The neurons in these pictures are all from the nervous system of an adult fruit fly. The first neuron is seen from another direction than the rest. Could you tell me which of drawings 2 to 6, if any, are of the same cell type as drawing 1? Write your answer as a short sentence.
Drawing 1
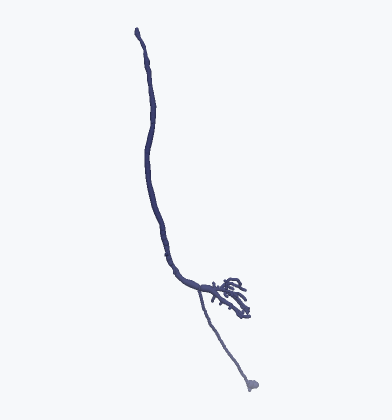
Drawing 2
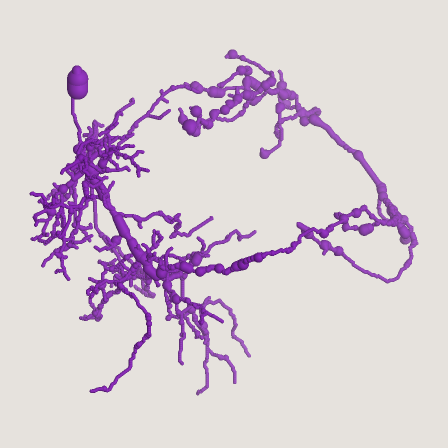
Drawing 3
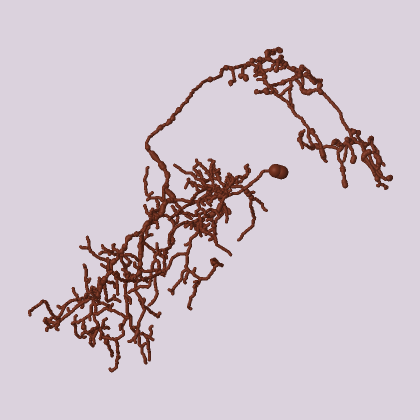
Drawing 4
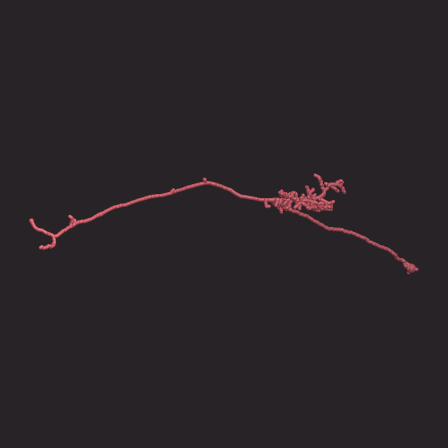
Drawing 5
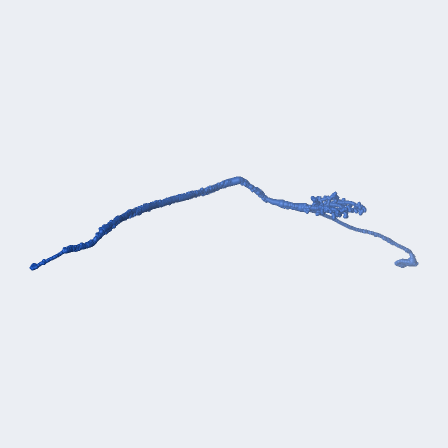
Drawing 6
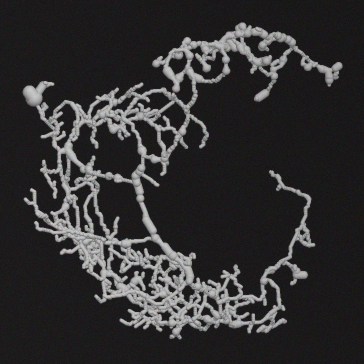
Drawing 4 and drawing 5 are of the same cell type.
